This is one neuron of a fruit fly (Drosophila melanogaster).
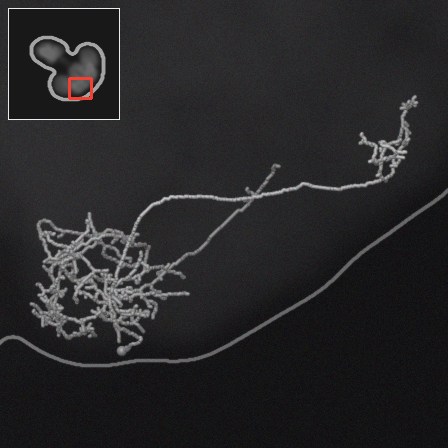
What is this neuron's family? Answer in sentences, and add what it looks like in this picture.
Its family is hemilineage LHl2_dorsal. This is a central-brain intrinsic neuron. The cell body can be seen at the lower left of the picture. Dozens of branch ends can be seen.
